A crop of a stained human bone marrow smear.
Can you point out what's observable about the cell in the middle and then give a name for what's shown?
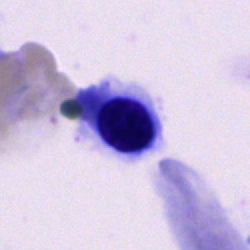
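Dense chromatin stains dark purple throughout the nucleus, and no nucleoli are visible. The nucleus is placed off-centre, toward the right side of the cell. The cytoplasm contains no granules. The cell is an erythroblast.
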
